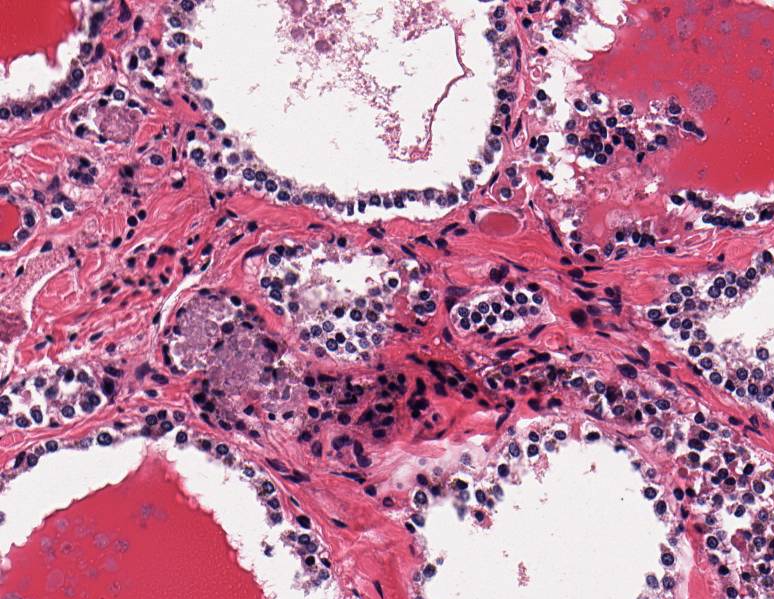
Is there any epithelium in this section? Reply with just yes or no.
Yes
